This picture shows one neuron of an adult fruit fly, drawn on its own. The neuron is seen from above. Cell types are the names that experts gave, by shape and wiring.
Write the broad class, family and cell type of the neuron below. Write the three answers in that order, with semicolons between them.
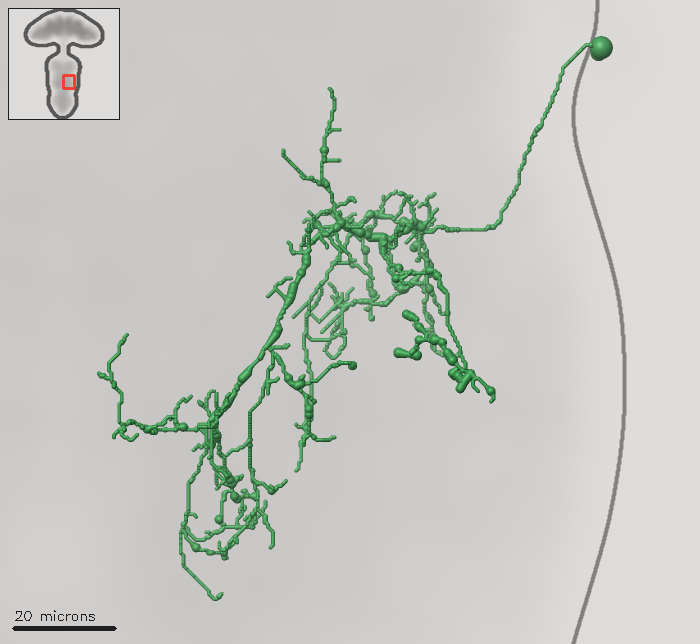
nerve-cord intrinsic neuron; hemilineage 08A; IN08A027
